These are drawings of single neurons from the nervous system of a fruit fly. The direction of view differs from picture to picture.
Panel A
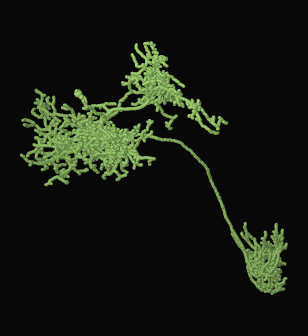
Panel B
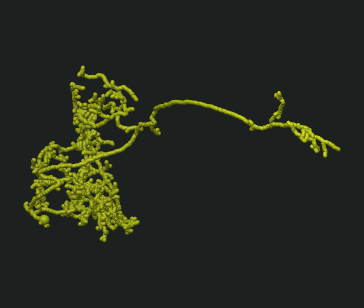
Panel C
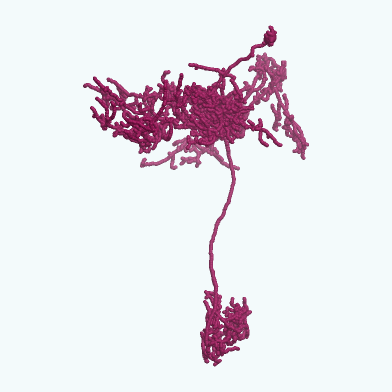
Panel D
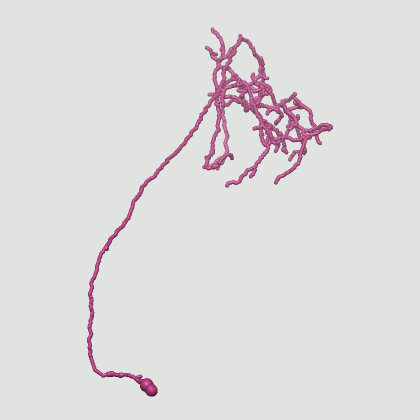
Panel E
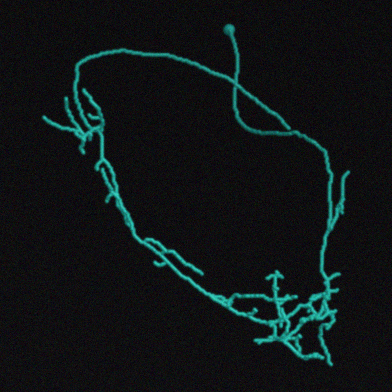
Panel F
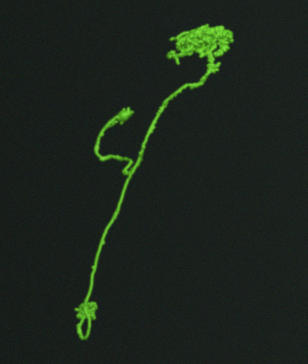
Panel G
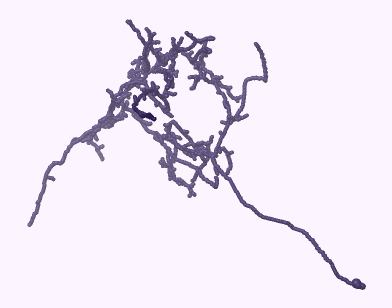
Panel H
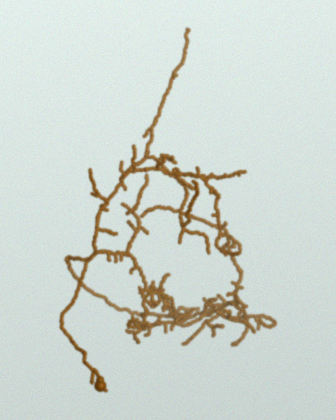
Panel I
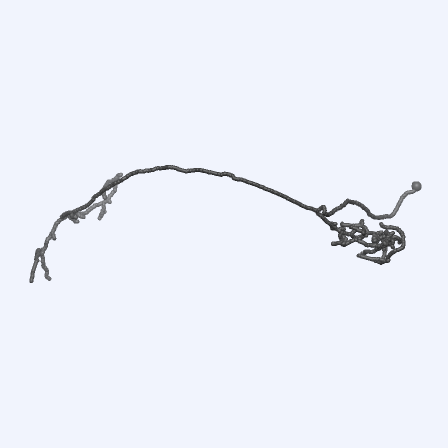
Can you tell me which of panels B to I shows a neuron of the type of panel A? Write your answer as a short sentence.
Panel C is of the same cell type.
